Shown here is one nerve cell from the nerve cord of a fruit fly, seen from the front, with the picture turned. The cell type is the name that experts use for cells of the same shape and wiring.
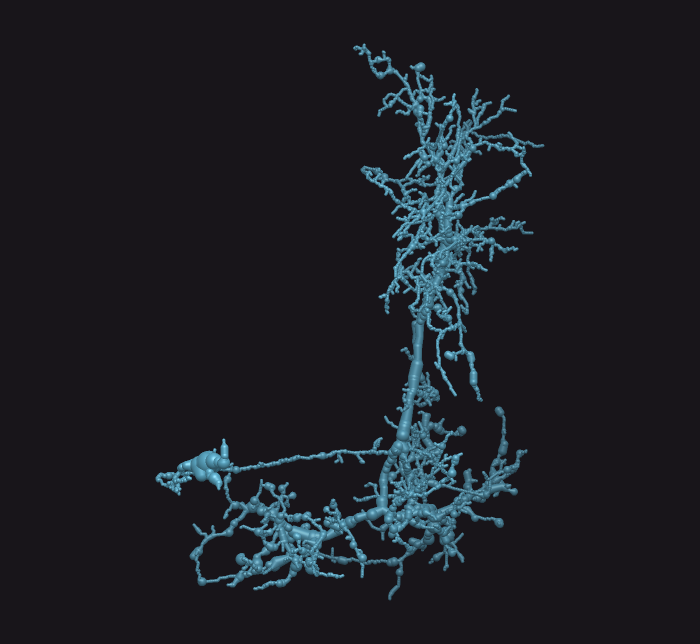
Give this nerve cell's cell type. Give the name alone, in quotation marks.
"IN13A011"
